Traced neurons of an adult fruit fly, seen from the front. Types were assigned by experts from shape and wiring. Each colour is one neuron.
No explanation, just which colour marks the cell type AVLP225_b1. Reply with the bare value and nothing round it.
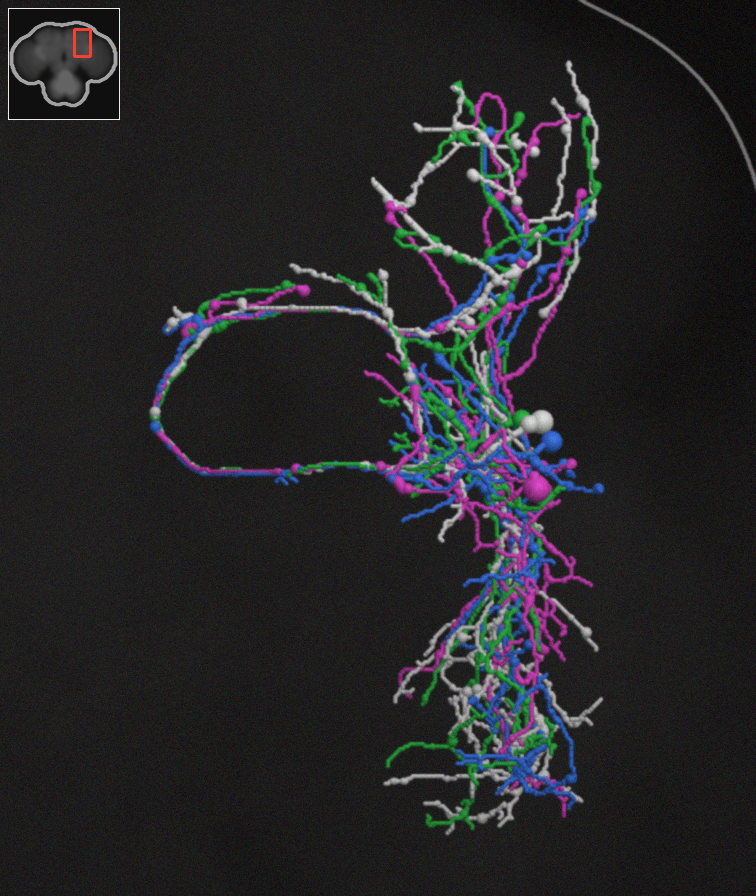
green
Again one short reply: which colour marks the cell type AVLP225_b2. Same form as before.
white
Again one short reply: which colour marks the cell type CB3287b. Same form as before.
blue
